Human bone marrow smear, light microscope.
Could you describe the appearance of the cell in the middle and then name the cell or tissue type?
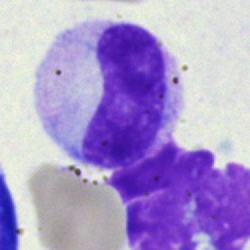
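Against the right side of the cell lies a kidney-shaped nucleus, its indented side facing left. Its chromatin is dense and dark purple, with slight patchy clumping. The cytoplasm is plentiful and pale lilac-blue. It is a band neutrophil.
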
